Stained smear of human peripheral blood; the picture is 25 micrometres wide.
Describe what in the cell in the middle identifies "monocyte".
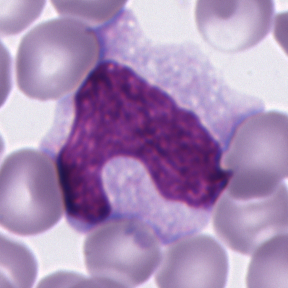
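The nucleus is horseshoe-shaped, with its notch opening downward.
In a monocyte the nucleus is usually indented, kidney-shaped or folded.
This horseshoe outline therefore agrees with a monocyte. Because the nucleus lies toward the lower left, the widest band of cytoplasm is left at the upper right. That cytoplasm is pale greyish-lilac and holds only fine, faint, dust-like granules.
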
